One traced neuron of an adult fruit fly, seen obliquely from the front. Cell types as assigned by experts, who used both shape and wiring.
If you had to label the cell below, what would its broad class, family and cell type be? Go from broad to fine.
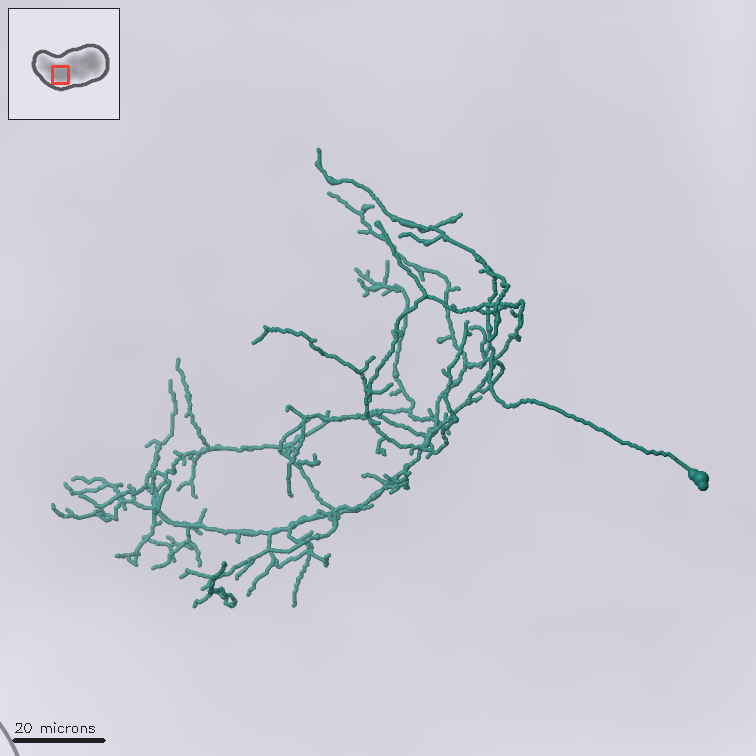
nerve-cord intrinsic neuron; hemilineage 16B; IN16B075_a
